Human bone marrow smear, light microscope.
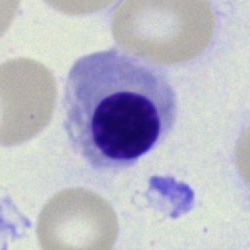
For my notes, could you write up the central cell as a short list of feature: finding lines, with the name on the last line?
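Nucleus: off-centre, toward lower right
Chromatin: dense, dark purple
Cytoplasm: widest upper left of nucleus
Colour: pale lavender-blue cytoplasm
Cell: erythroblast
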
